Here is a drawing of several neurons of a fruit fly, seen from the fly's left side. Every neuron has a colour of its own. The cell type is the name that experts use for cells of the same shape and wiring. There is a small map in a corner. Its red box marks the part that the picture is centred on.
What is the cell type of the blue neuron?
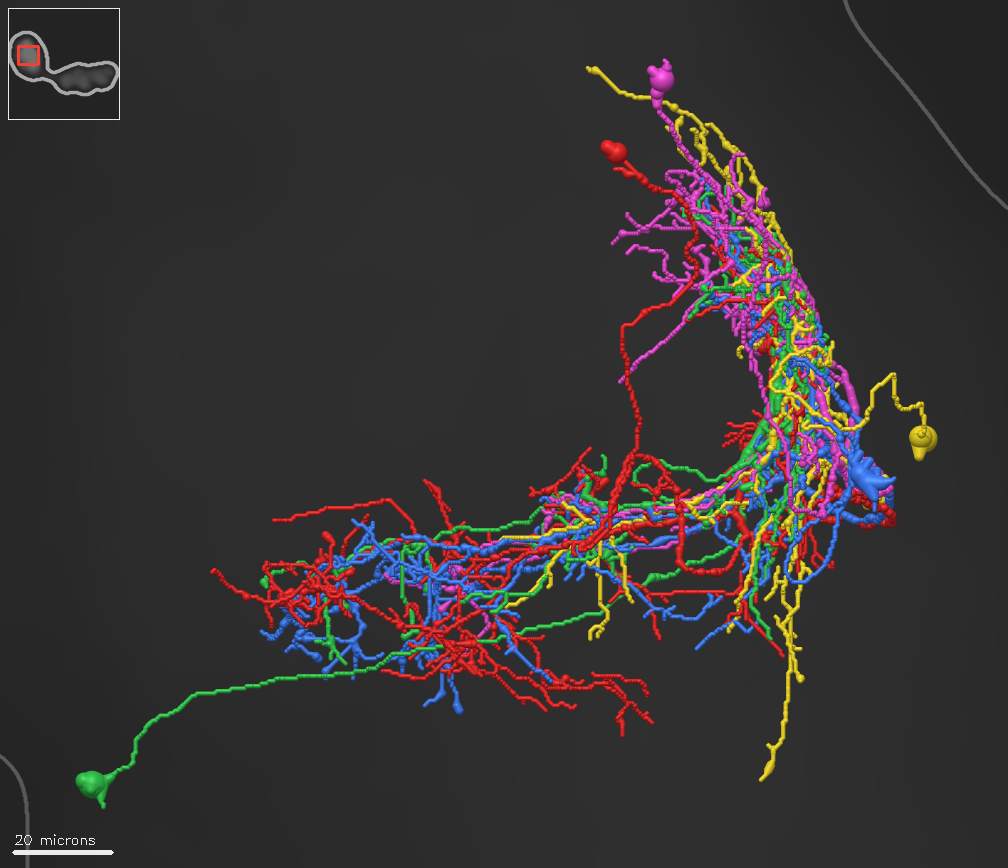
PS173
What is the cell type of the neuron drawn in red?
PS171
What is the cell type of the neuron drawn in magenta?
PS358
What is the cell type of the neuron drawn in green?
PS068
